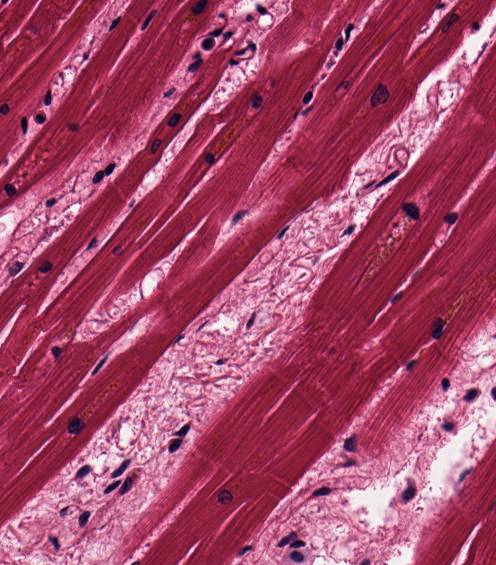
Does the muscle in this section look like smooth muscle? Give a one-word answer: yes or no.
No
